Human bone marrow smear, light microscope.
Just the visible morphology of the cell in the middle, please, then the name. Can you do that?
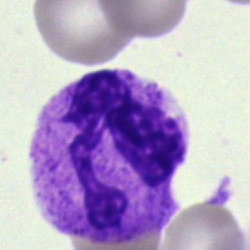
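The nucleus is a long, curved band, narrowed in places, that winds across the cell. Its chromatin is dark purple and coarsely clumped. Abundant pale lilac cytoplasm fills much of the cell around it, with fine purple granules scattered throughout. This is a segmented neutrophil.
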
